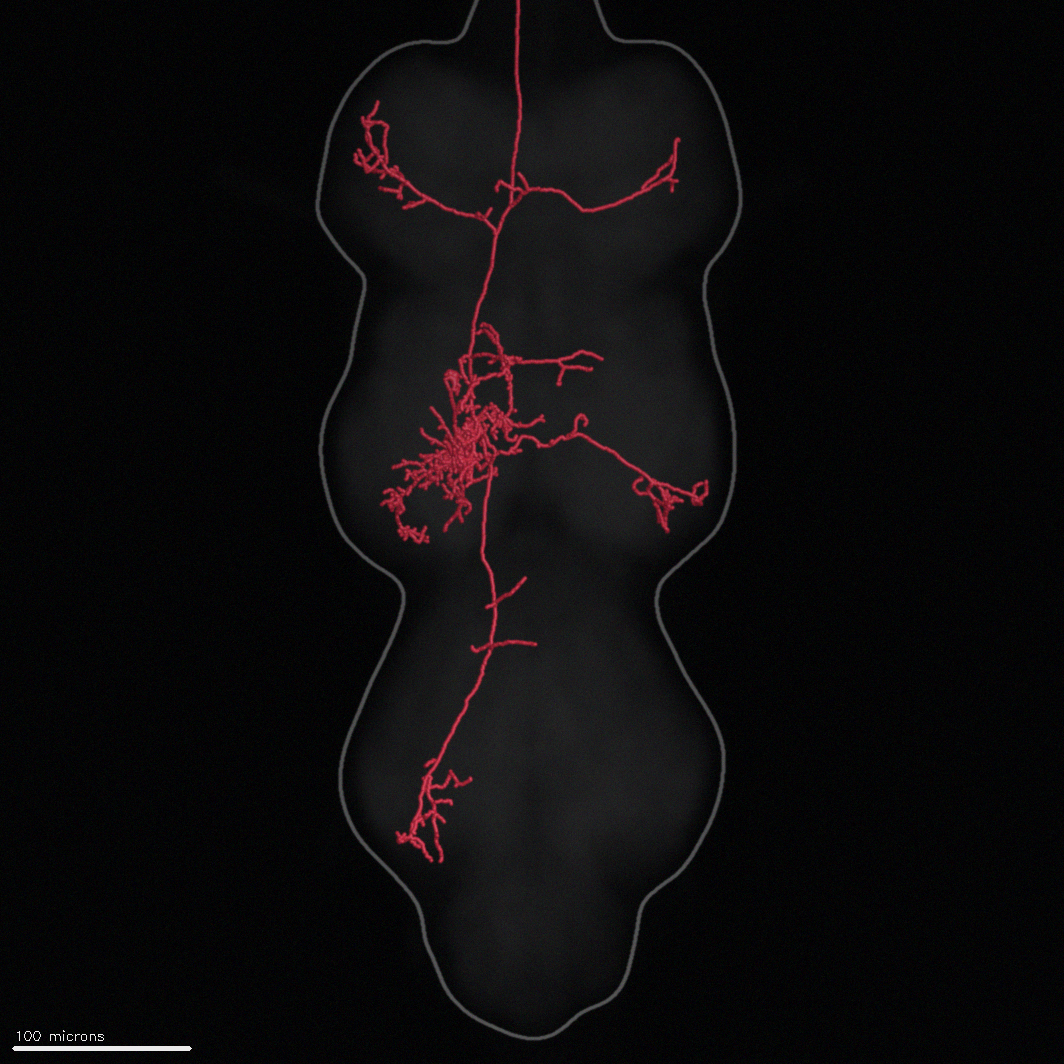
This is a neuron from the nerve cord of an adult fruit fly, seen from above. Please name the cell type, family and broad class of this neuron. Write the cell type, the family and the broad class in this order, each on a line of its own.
AN04A001
hemilineage 04A
ascending neuron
